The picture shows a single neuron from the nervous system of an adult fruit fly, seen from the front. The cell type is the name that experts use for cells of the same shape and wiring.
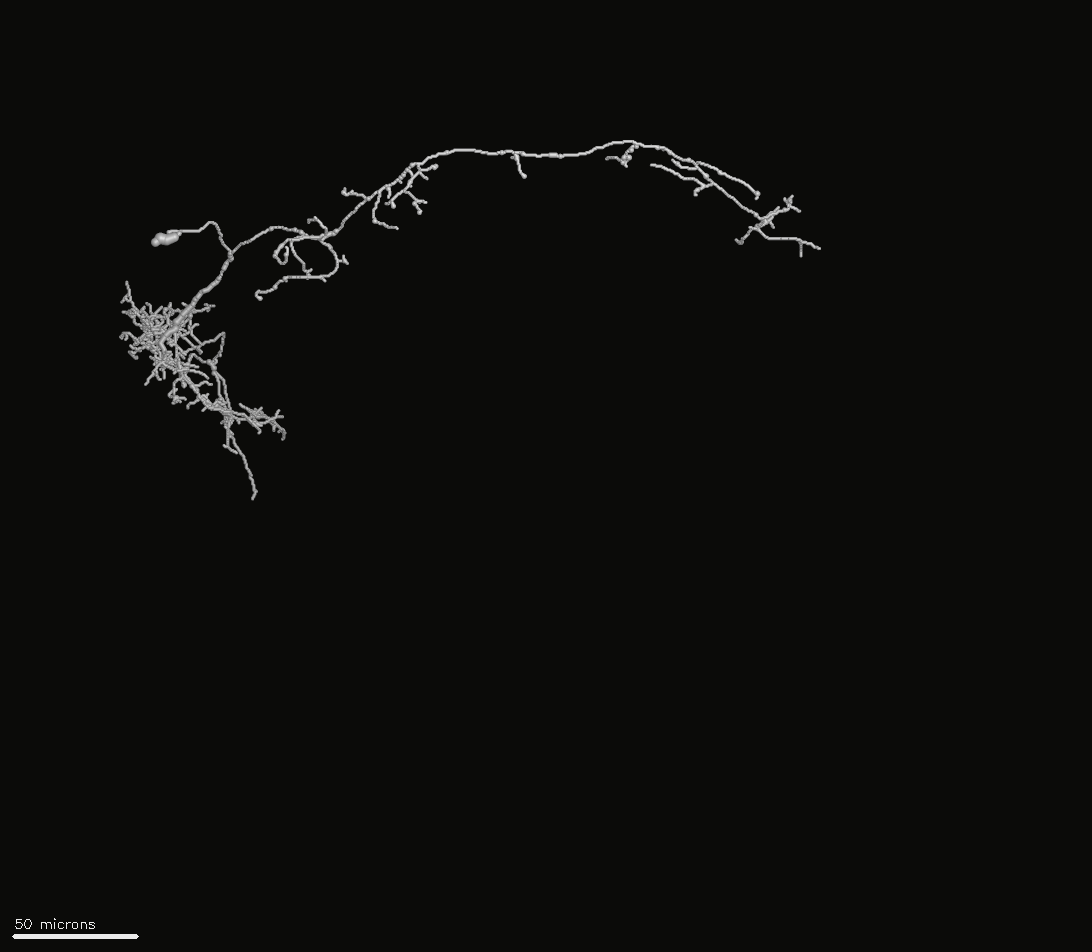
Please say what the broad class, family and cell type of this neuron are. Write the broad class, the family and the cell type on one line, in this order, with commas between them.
central-brain intrinsic neuron, hemilineage SLPad1_anterior, LH006m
